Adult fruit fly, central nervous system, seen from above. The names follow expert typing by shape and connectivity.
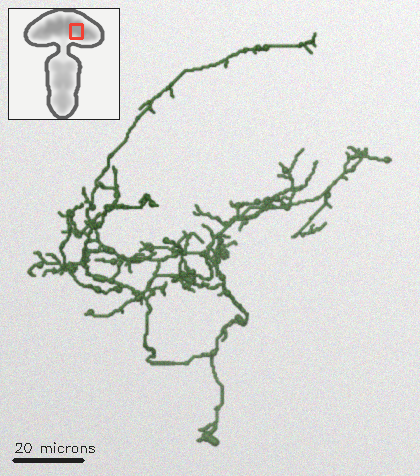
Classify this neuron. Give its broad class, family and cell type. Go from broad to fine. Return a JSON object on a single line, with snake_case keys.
{"broad_class": "central-brain intrinsic neuron", "family": "hemilineage VPNp&v1_ventral", "cell_type": "PLP182"}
